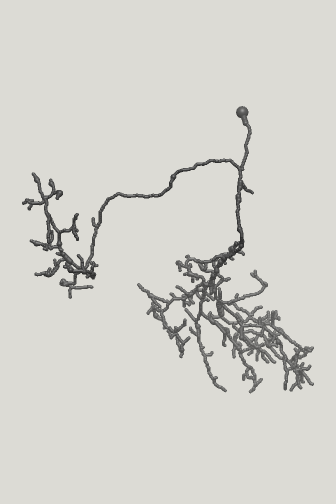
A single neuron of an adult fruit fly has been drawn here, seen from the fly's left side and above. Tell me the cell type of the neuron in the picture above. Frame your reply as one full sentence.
It is to cell type SLP314 that the neuron belongs.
